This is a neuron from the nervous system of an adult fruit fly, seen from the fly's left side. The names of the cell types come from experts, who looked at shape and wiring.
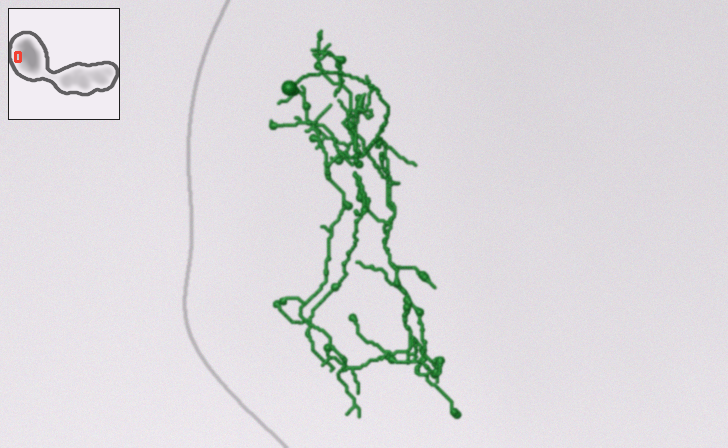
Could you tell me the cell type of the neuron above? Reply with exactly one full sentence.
The neuron is typed under the name CB2845.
